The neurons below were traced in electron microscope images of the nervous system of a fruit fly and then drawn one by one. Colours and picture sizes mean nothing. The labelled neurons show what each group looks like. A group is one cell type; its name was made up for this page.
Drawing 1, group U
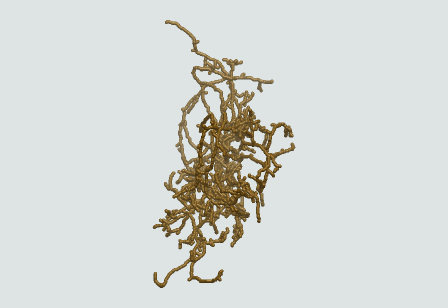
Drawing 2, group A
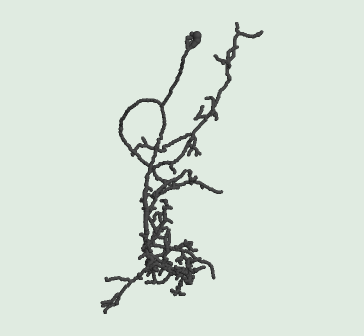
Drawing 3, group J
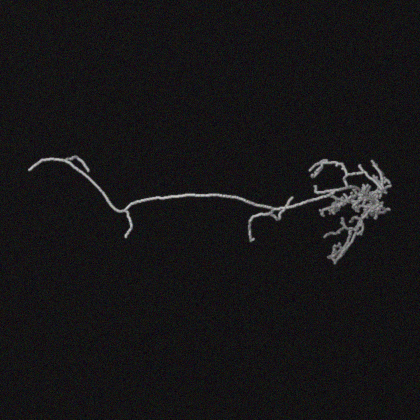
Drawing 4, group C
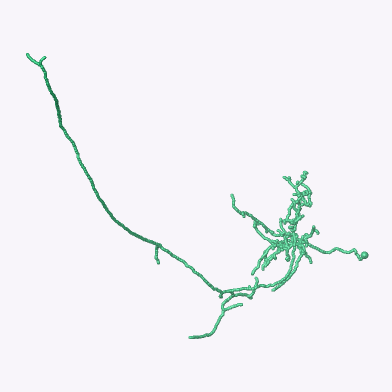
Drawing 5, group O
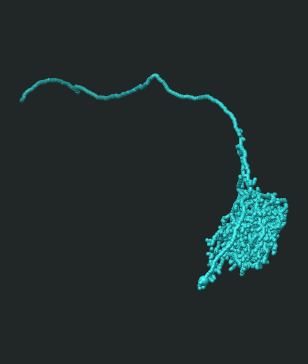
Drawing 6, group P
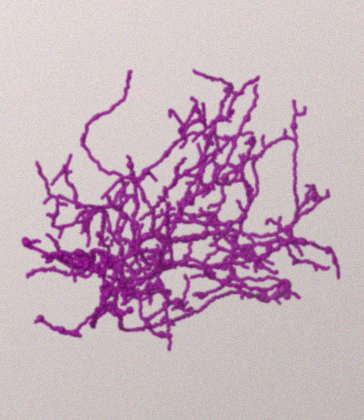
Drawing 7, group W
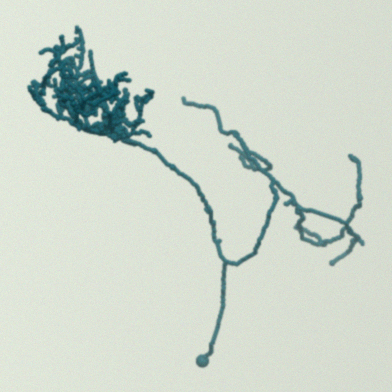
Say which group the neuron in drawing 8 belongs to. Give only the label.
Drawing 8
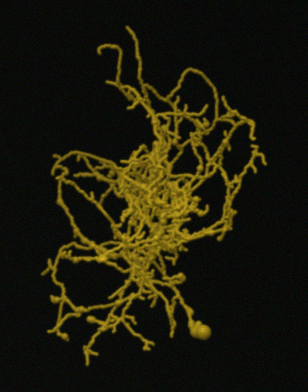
group U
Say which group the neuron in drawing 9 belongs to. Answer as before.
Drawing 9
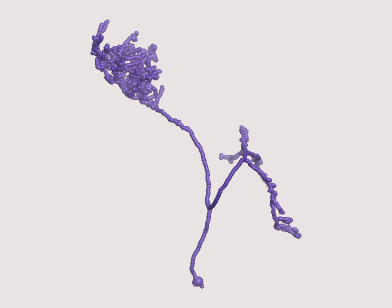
group W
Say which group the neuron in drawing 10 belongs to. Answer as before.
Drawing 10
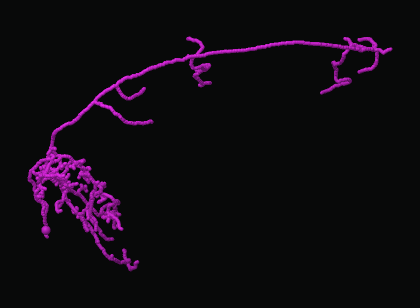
group J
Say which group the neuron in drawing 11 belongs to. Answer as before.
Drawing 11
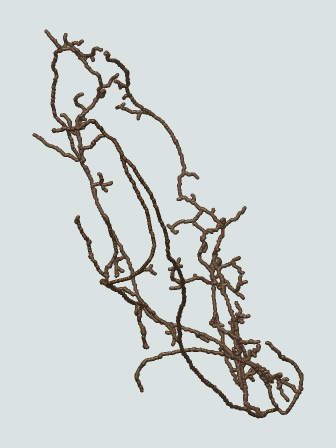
group J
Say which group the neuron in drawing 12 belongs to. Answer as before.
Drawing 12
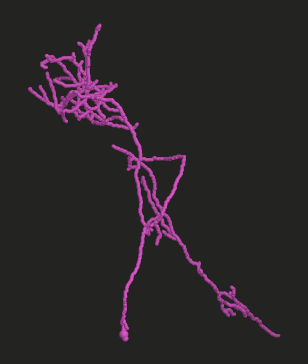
group A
